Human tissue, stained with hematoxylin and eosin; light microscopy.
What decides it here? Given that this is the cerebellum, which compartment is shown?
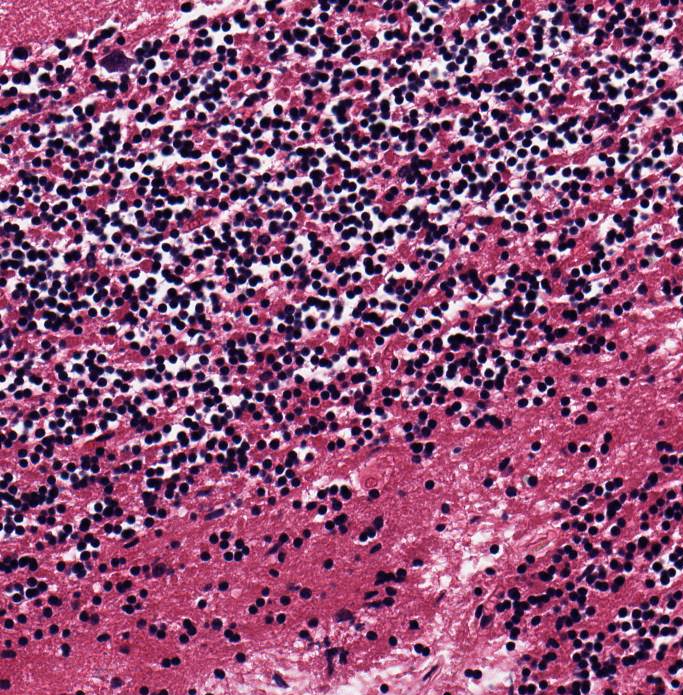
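The granular layer fills the upper two-thirds as a dense sheet of nuclei. See how small, round, uniform and dark they are, with almost no cytoplasm.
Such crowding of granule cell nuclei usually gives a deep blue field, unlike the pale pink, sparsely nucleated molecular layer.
Below, a paler fibrillary pink band holds small round nuclei singly.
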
